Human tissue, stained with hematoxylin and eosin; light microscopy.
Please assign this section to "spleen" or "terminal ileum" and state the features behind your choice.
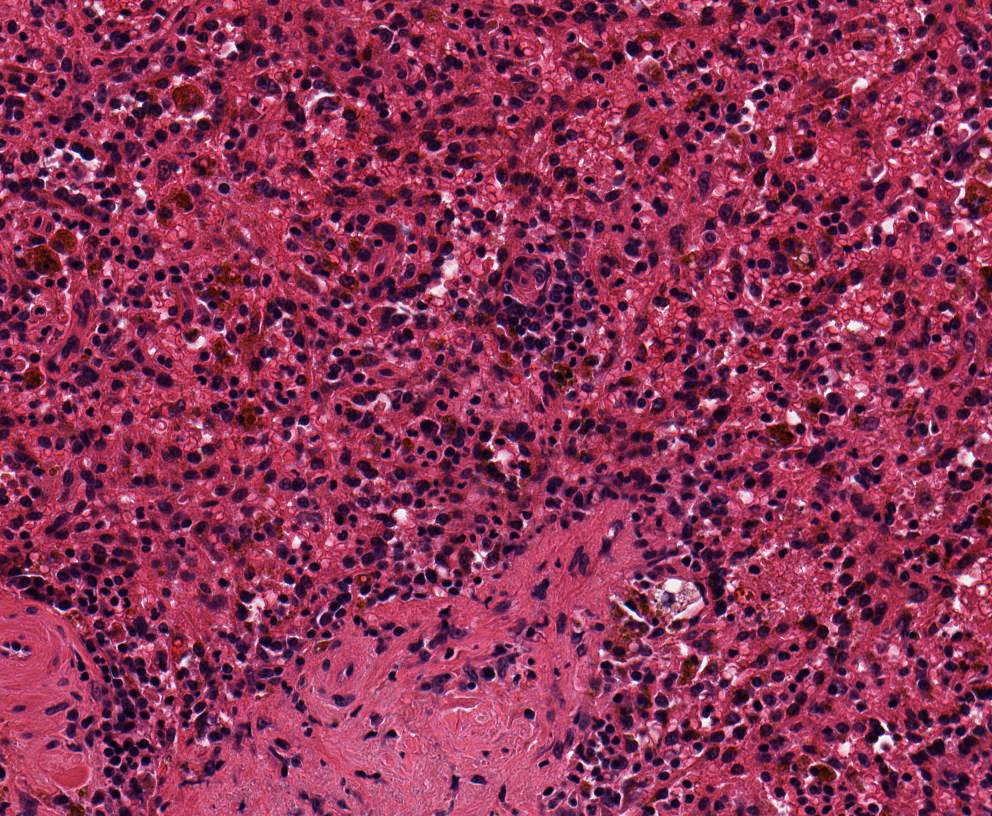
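It is spleen. First, a solid, diffuse sheet of closely packed cells occupies most of the field. Second, coarse brown granular pigment sits inside scattered cells throughout that sheet. Third, most nuclei in the sheet are round and darkly stained. Last, near the centre, a darker cluster of small, crowded nuclei stands out.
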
